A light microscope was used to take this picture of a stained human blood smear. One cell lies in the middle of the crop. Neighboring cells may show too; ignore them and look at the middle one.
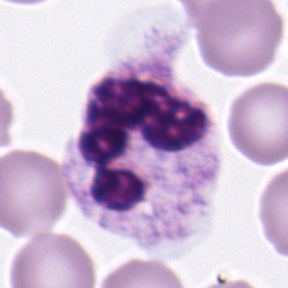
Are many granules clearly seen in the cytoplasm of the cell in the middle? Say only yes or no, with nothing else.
Yes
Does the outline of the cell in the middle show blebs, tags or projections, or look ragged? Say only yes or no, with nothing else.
Yes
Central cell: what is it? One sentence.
This crop has a segmented neutrophil at its centre.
